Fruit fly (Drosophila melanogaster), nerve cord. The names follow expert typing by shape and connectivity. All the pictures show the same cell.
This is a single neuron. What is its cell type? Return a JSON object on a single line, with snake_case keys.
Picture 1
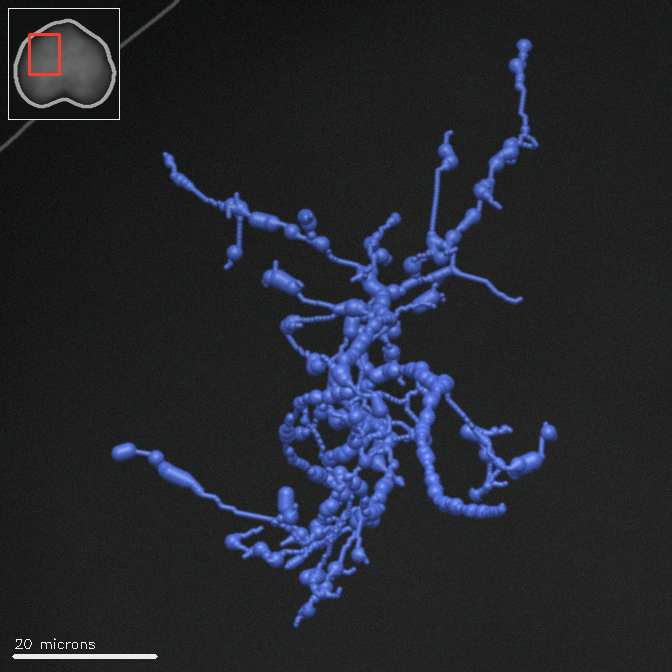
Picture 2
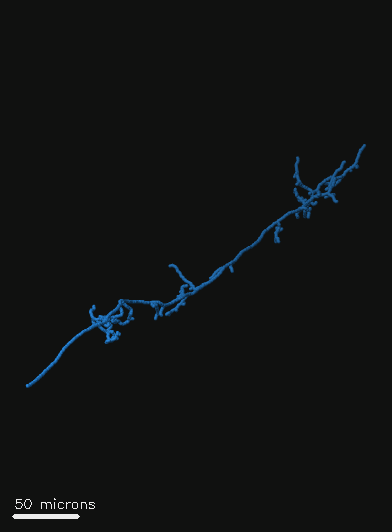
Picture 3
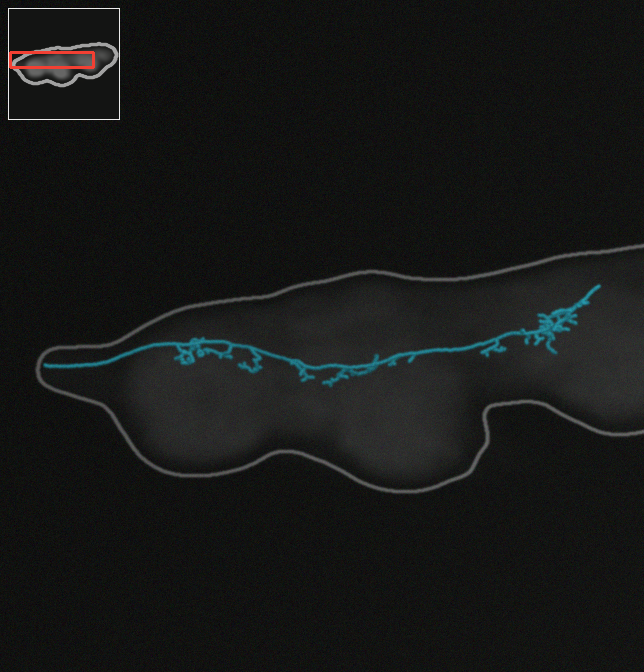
{"cell_type": "DNa11"}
